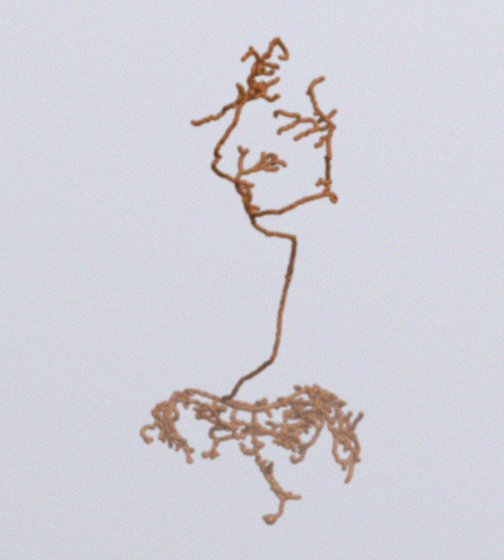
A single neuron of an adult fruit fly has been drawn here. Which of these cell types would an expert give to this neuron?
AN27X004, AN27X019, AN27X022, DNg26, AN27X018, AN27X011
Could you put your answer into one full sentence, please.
Within the cell type AN27X011 sits this neuron.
